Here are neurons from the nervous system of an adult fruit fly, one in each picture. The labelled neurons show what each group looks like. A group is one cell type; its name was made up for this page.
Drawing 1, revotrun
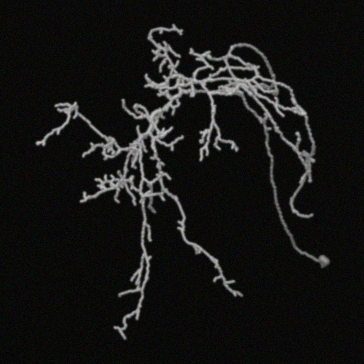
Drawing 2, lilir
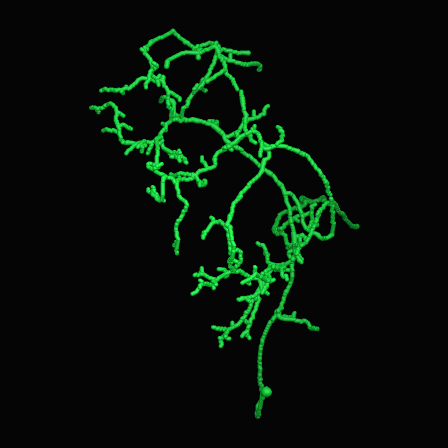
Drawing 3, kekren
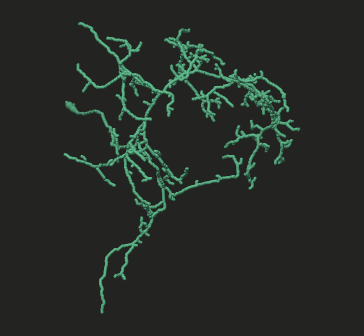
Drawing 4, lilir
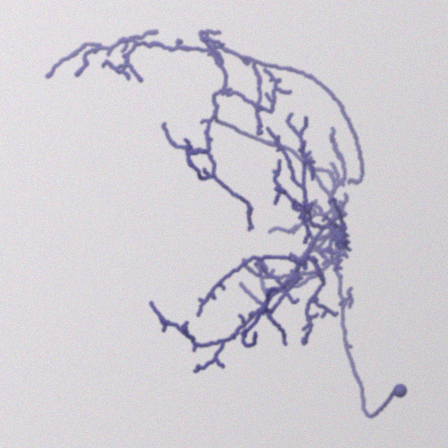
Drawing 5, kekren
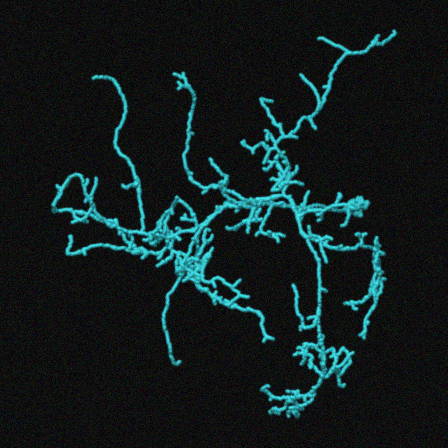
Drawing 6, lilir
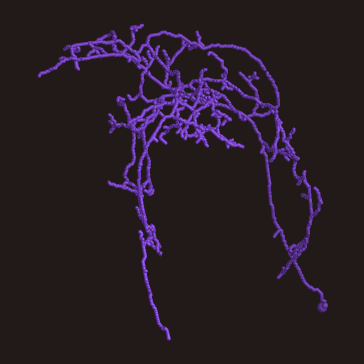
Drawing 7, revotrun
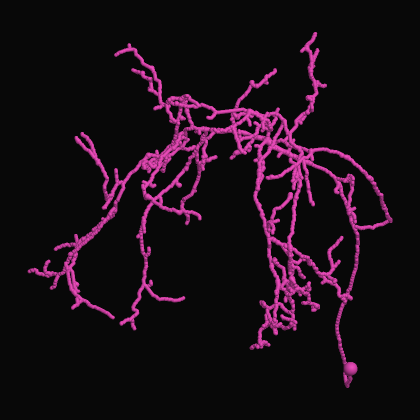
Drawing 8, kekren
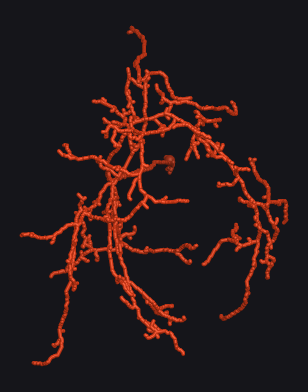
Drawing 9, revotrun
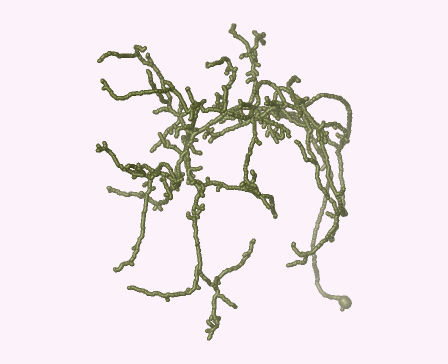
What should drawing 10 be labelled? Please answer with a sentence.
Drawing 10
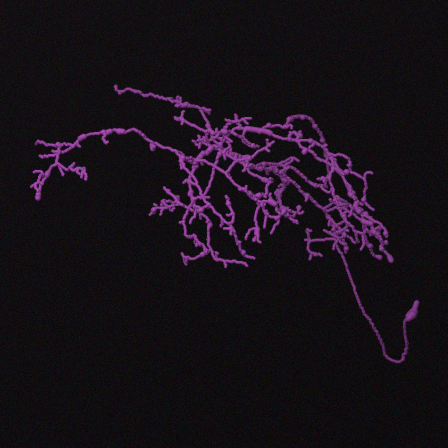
It belongs to revotrun.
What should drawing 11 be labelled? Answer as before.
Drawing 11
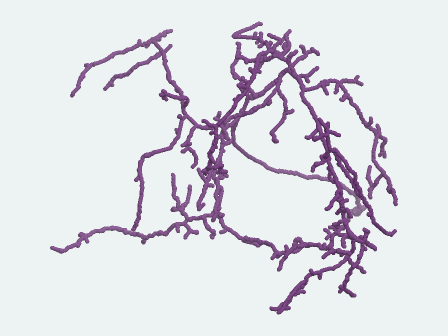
It belongs to kekren.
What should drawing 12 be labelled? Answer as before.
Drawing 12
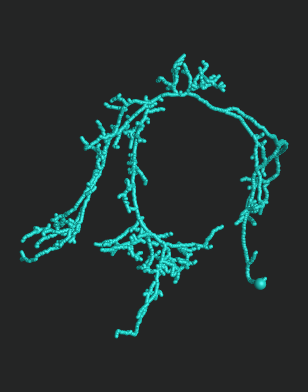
It belongs to revotrun.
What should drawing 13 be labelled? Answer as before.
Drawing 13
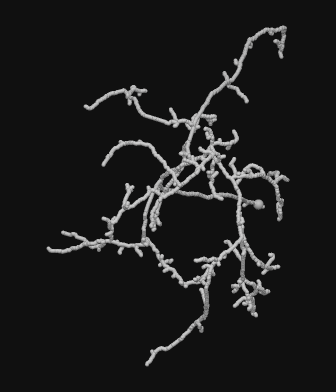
It belongs to kekren.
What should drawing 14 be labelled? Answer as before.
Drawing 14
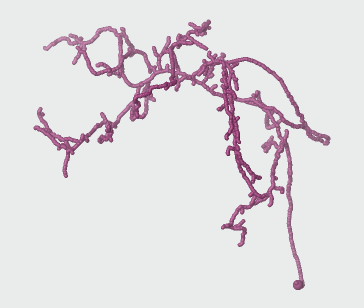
It belongs to revotrun.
